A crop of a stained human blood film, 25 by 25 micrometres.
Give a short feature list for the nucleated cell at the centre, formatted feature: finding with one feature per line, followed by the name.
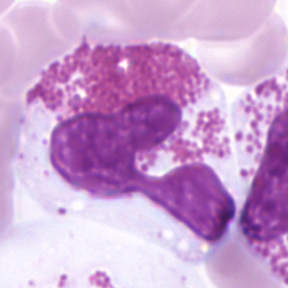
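Nucleolus: none visible in the nucleus
Granules: many, coarse, round, reddish
Granule distribution: crowded mainly in the upper part of the cell
Cytoplasm between granules: pale, nearly colourless where granules are sparse
Name: eosinophil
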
